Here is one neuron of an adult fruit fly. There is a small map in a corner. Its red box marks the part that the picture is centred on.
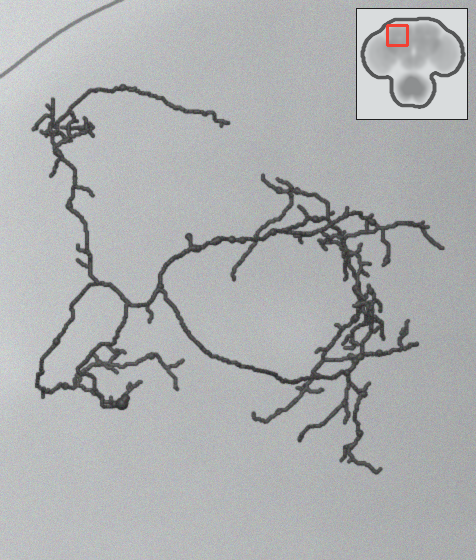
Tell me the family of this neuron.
hemilineage SLPa&l1_anterior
